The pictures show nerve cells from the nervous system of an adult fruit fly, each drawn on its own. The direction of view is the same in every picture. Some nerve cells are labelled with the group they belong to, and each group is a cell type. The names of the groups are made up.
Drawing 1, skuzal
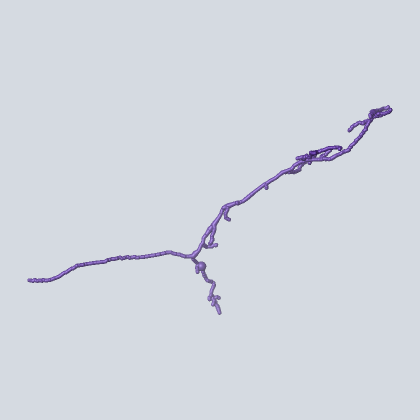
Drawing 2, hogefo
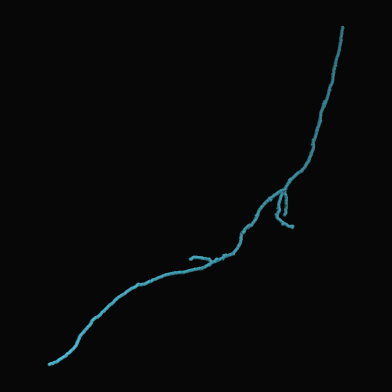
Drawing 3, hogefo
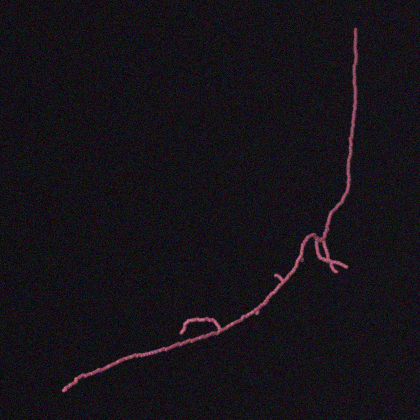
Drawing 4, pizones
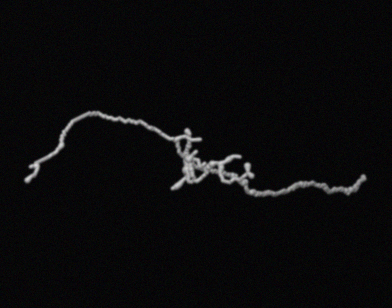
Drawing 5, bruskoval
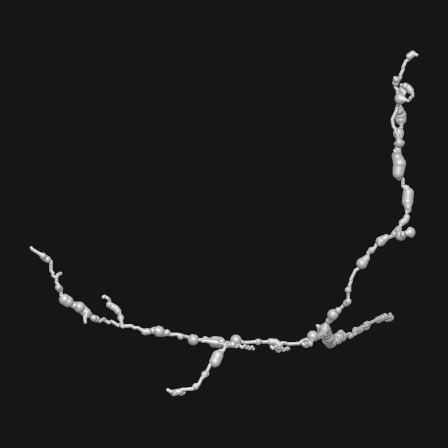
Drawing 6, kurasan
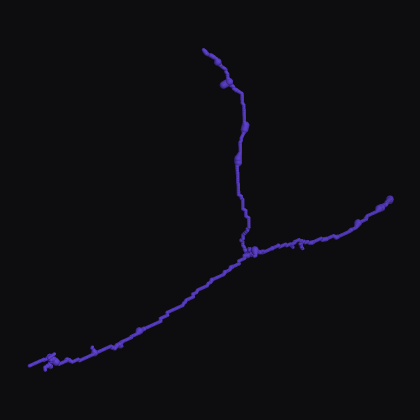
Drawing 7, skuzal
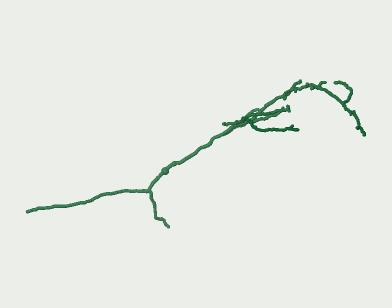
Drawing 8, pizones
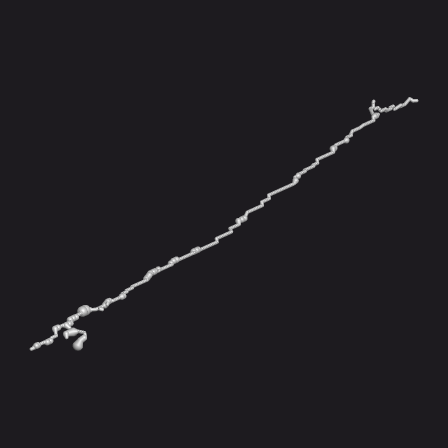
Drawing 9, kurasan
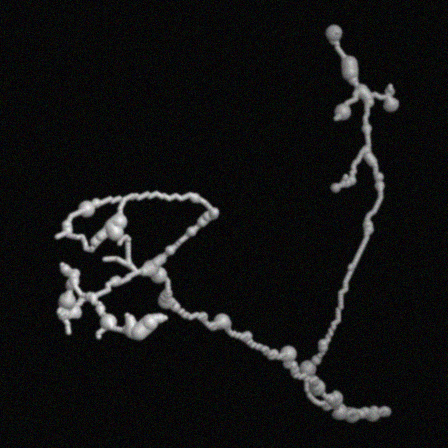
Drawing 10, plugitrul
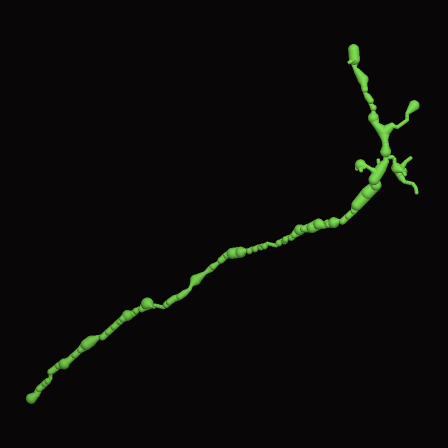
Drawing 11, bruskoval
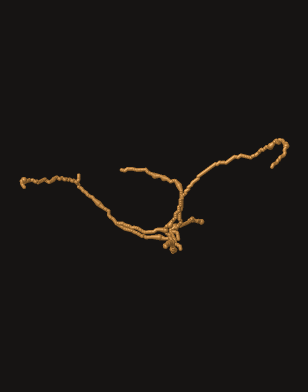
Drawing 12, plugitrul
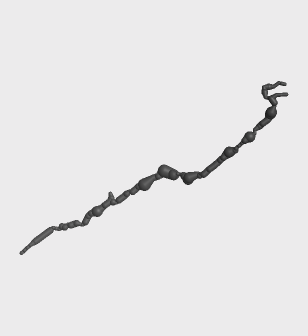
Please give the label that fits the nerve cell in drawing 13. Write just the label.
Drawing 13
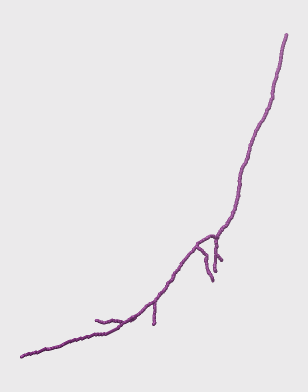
hogefo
